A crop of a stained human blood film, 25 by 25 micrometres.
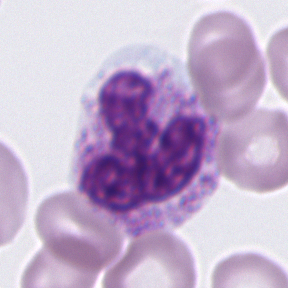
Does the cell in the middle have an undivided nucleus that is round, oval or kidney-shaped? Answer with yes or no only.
No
